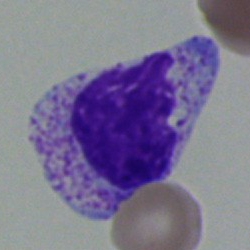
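Myelocyte: central cell. Nucleus irregular in outline, notched along its right border. Chromatin dark purple, dense and clumped. Cytoplasm pale blue, a wide rim broadest on the left side of the nucleus. Purple granules scattered throughout.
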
